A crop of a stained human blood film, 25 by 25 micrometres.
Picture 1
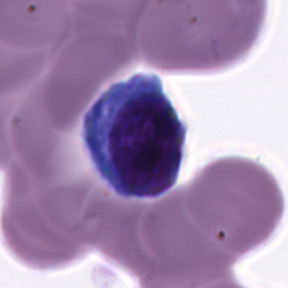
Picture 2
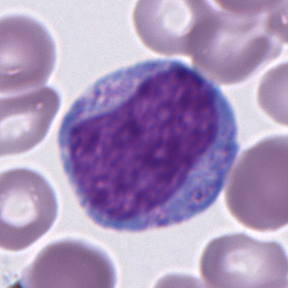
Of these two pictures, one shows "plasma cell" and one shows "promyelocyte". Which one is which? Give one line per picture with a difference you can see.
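In picture 1 we see a plasma cell: The cell outline is irregular with small angular bumps rather than smoothly round.
In picture 2 we see a promyelocyte: The outline of the cell is roughly round and smooth.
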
